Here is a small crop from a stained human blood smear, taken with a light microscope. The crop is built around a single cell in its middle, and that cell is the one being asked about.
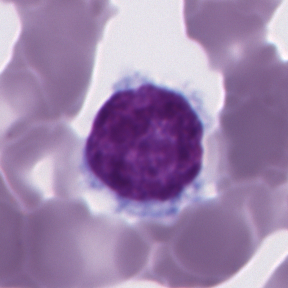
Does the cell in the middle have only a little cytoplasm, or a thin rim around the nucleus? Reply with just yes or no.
Yes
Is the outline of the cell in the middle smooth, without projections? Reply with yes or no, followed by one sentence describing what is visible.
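No. The cell margin is ragged with fine, hair-like projections.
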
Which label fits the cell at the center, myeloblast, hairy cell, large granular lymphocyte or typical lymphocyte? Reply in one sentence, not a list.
Standing at the centre of this crop is a hairy cell.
